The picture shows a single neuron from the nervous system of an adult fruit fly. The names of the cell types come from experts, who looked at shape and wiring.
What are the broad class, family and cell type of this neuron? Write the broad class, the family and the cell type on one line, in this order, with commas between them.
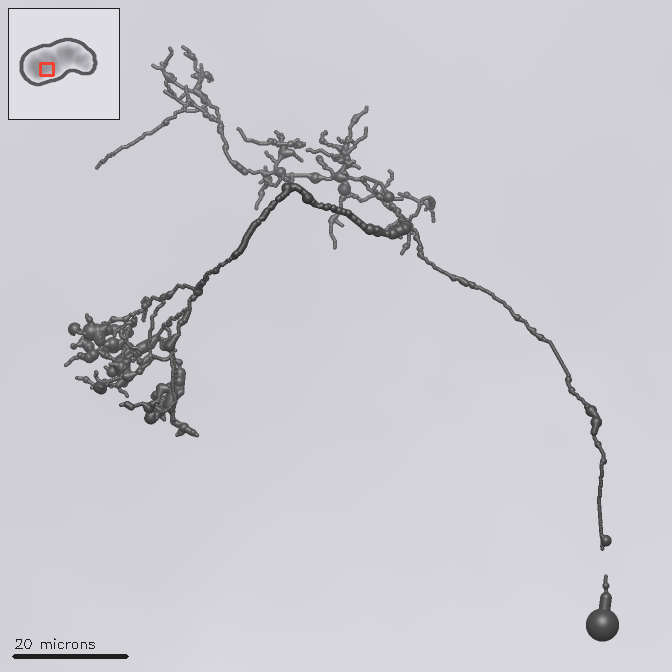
central-brain intrinsic neuron, class CX, hDeltaK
